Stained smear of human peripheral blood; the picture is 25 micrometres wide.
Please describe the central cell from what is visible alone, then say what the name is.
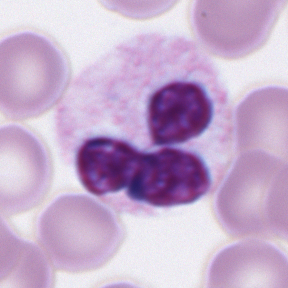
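Looking at it, the cell is round with a smooth edge. I count three lobes in the nucleus, one sitting apart from the other two toward the upper right. Abundant pale pinkish cytoplasm surrounds those lobes. This one is a segmented neutrophil.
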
